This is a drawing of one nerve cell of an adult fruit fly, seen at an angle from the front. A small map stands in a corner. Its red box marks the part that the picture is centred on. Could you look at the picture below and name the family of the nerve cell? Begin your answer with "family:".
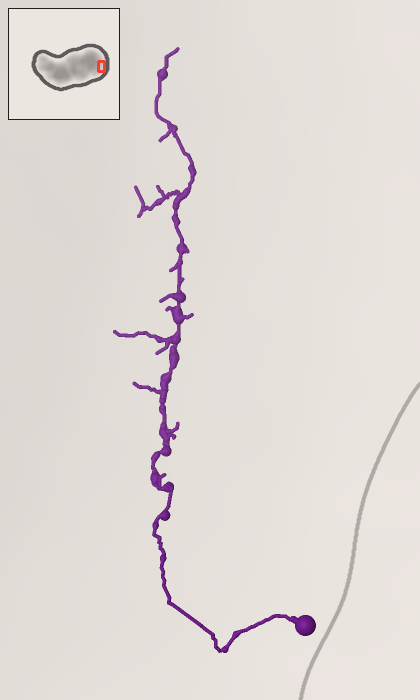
family: Dm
